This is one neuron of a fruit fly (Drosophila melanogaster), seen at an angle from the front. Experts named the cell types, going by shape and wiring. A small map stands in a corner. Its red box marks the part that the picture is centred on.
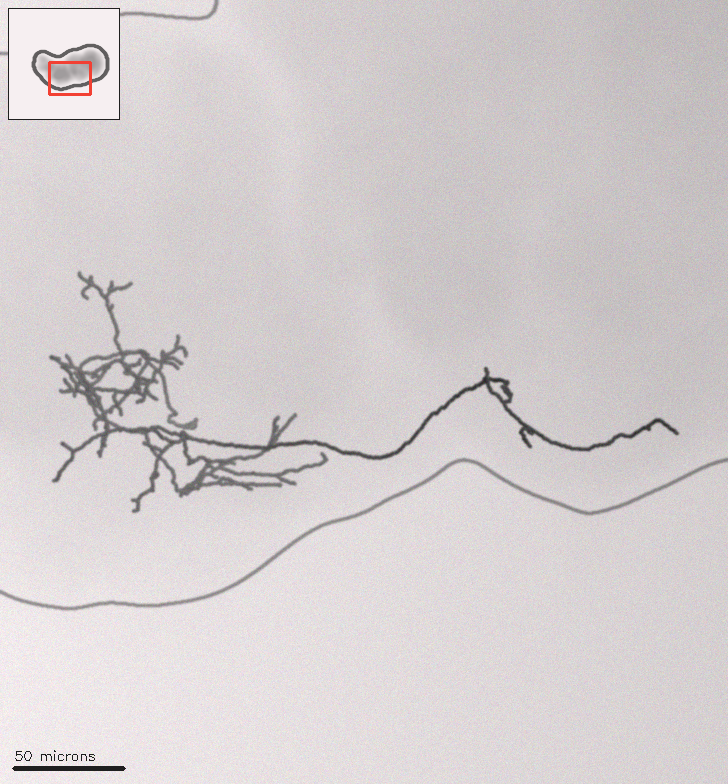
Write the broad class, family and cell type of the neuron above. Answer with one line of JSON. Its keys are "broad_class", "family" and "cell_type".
{"broad_class": "ascending neuron", "family": "hemilineage 12B", "cell_type": "AN12B060"}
